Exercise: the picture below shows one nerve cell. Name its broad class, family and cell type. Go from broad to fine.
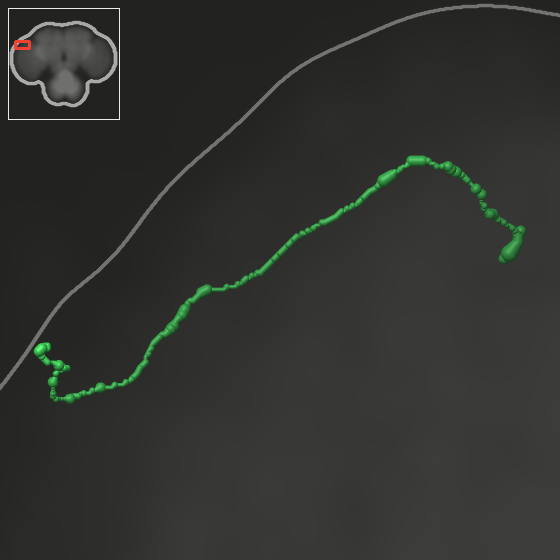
photoreceptor or other optic-lobe sensory neuron; class visual; R7p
